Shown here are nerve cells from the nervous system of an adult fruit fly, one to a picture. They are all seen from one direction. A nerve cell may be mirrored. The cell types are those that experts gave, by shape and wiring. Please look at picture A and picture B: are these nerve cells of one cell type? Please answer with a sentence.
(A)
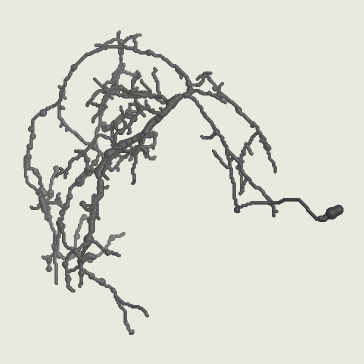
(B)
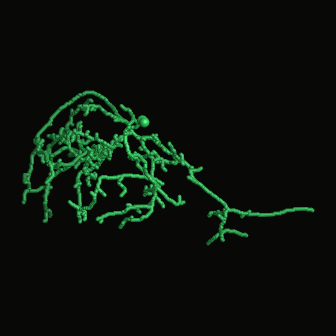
They are of different cell types.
